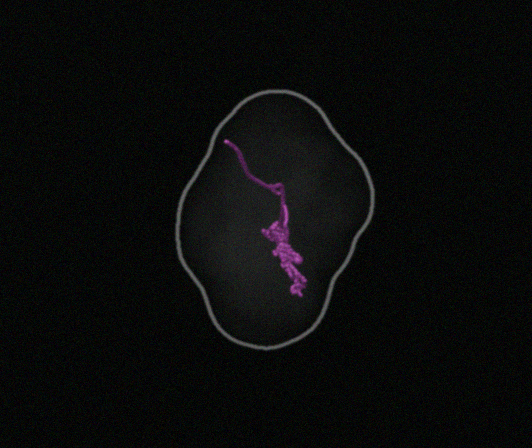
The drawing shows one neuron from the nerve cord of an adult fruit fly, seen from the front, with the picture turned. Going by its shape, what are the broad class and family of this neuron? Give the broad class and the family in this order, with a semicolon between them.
ascending neuron; hemilineage 10B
